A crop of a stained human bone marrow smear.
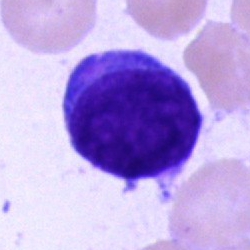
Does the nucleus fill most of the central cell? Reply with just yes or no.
Yes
